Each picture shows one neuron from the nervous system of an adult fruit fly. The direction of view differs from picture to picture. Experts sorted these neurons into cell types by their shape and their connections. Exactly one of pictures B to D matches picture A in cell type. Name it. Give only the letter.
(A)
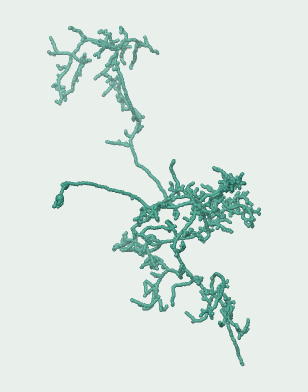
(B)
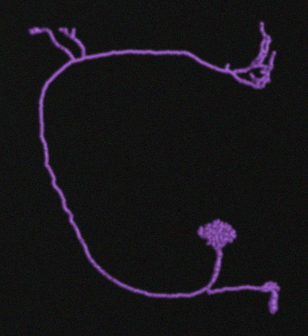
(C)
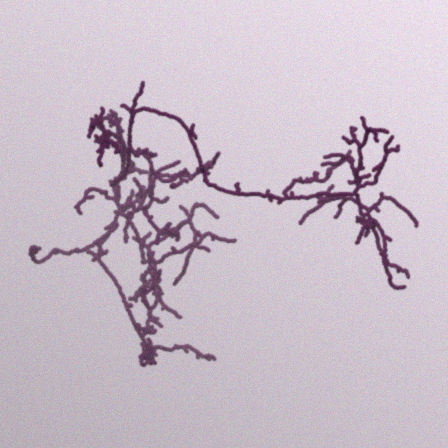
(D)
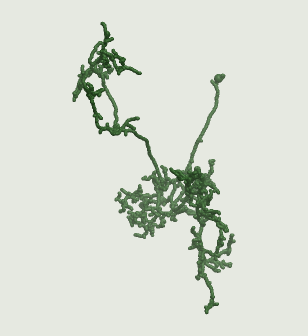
D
